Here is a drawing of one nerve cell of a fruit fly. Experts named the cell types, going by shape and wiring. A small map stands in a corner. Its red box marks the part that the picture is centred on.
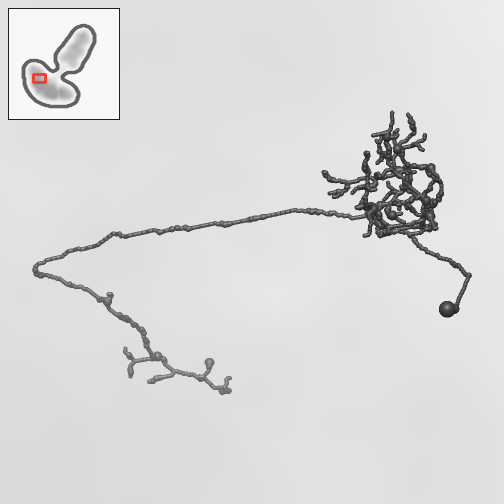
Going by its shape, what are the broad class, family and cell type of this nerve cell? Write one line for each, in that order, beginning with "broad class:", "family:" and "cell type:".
broad class: visual projection neuron
family: LC
cell type: LC24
